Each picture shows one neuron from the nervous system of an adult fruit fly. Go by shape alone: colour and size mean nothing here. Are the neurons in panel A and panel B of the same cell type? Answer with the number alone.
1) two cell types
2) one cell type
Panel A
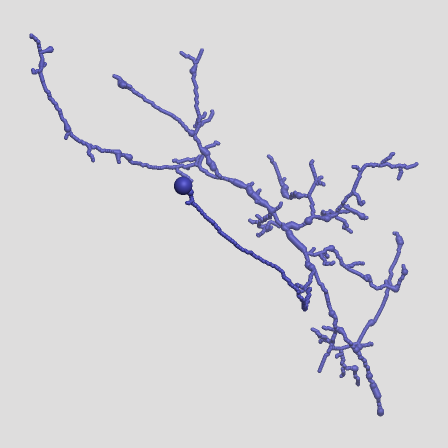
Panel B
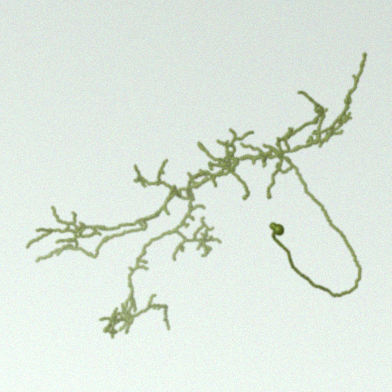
2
